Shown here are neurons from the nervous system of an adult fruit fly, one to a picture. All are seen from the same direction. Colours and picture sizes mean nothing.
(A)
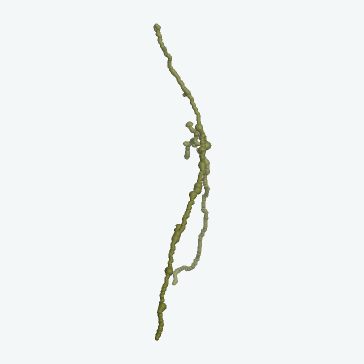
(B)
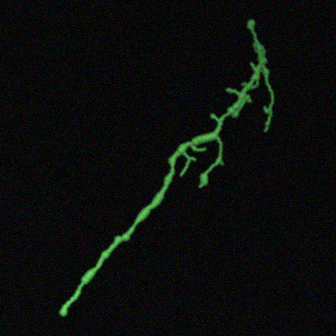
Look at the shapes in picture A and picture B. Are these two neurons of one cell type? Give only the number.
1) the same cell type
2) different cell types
2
